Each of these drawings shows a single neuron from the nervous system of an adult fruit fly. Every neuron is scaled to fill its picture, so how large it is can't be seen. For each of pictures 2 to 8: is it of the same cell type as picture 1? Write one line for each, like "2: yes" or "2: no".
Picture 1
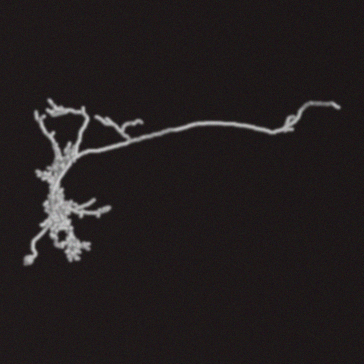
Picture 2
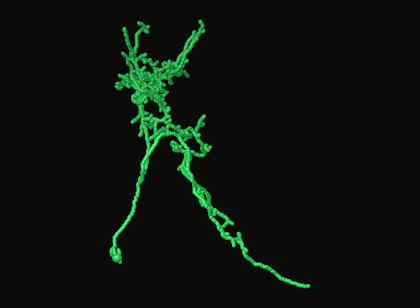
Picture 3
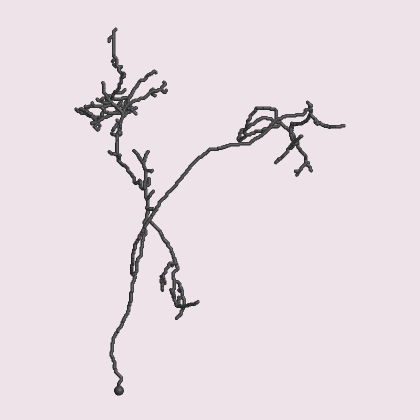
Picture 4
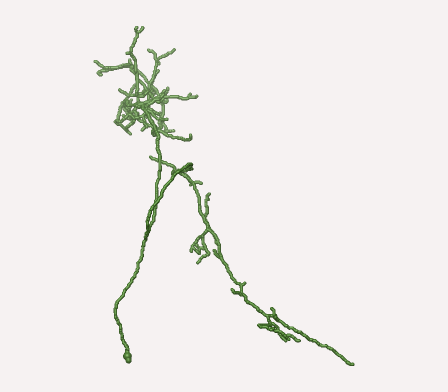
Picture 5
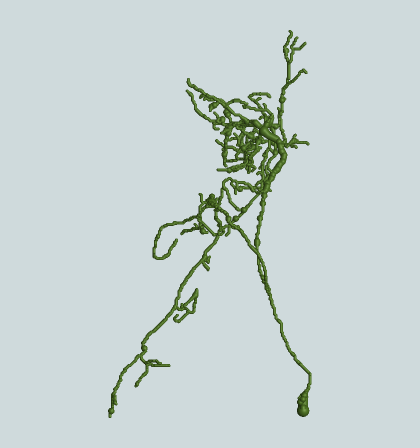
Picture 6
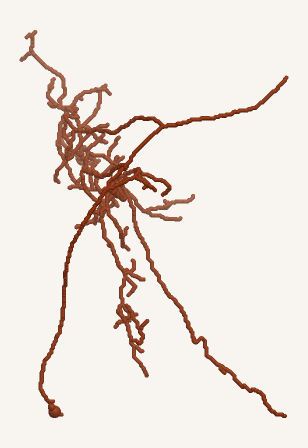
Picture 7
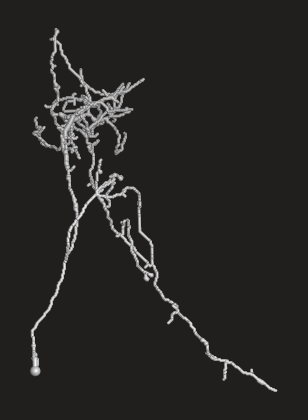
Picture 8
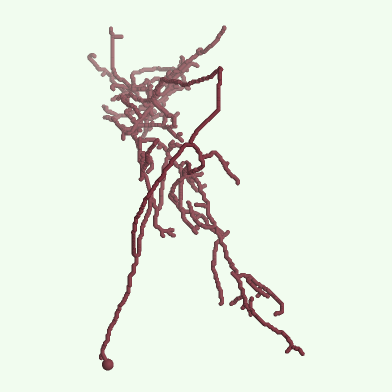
2: no
3: no
4: no
5: no
6: no
7: no
8: no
